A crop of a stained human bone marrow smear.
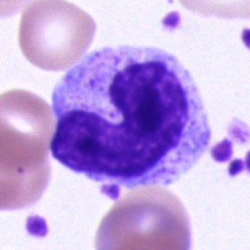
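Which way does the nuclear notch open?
Toward the upper left; the nucleus is deeply indented.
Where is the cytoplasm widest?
Upper left, filling the notch; it looks pale lilac-blue.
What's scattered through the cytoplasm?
Fine purplish granules.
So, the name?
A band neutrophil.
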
